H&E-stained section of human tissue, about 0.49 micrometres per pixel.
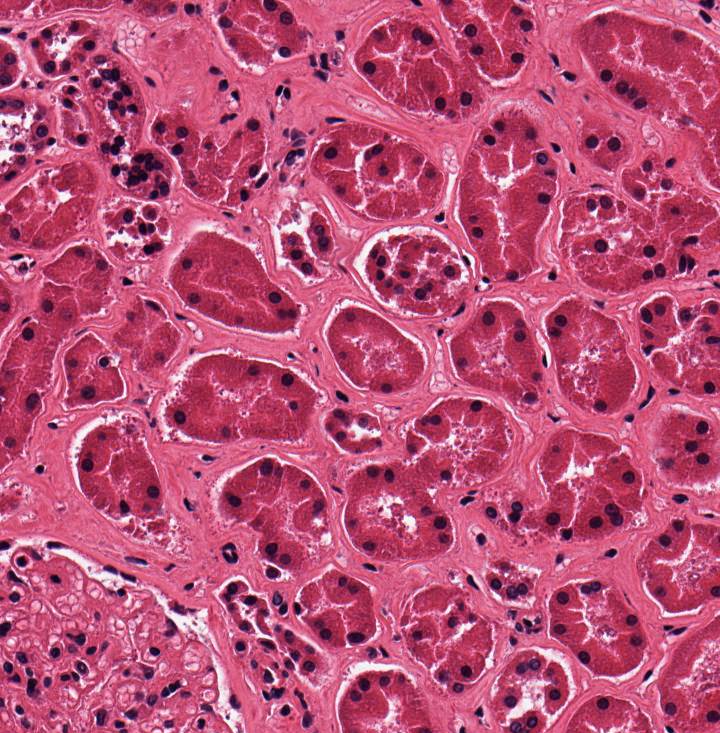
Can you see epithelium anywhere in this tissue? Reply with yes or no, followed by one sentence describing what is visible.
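Yes. Across the whole field, rounded to oval nests of epithelial cells are separated by bands of pink stroma.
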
